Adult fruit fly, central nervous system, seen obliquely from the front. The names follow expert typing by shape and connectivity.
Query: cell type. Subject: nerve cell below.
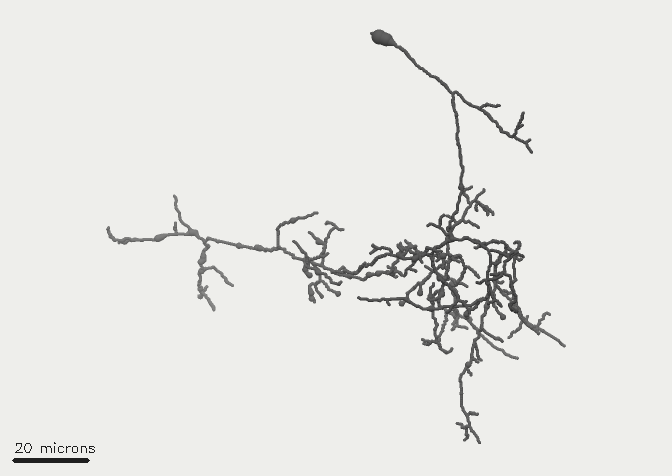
CL182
